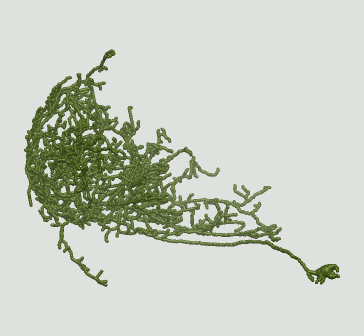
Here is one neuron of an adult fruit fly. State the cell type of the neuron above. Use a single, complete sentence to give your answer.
The neuron is of cell type AVLP533.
